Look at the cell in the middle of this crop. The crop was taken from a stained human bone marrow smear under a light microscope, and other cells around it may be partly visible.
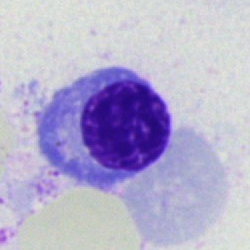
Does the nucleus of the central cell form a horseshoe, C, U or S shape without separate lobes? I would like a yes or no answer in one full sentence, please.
No, rather than a horseshoe, C, U or S shape, the nucleus is a compact round or oval mass.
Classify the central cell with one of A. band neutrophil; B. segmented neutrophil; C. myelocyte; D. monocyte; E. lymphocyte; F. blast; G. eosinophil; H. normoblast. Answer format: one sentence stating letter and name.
The central cell in this crop is a normoblast, corresponding to option H, the correct option.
